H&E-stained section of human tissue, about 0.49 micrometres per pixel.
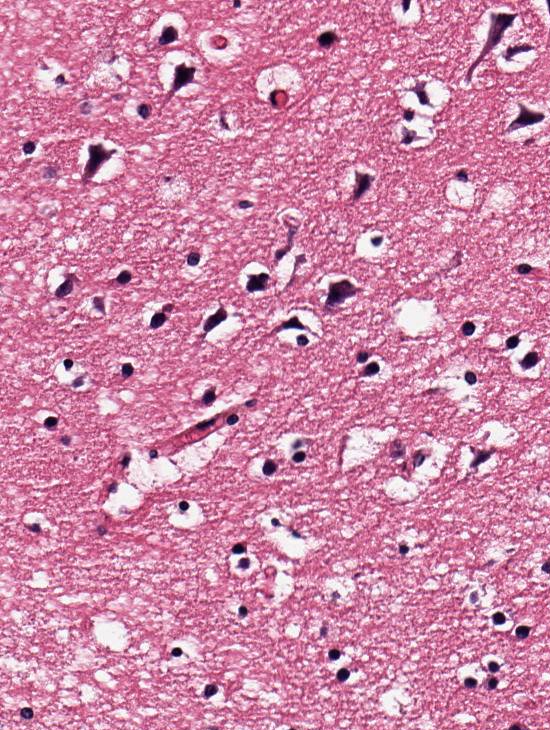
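Cerebral cortex, H&E: small round clear vacuoles pepper the neuropil throughout. Scattered neurons are dark, shrunken and angular, with triangular bodies, clearest in the upper and central field. Small round dark glial nuclei with little visible cytoplasm are dotted about, some sitting right beside neurons. One thin capillary runs obliquely from lower left toward the centre, with elongated red cells inside.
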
